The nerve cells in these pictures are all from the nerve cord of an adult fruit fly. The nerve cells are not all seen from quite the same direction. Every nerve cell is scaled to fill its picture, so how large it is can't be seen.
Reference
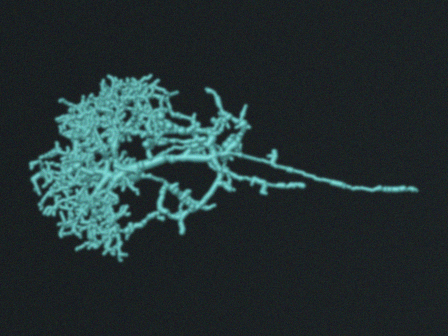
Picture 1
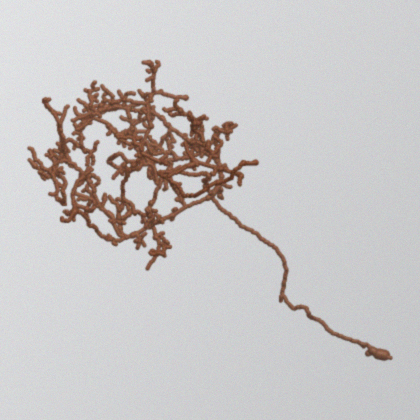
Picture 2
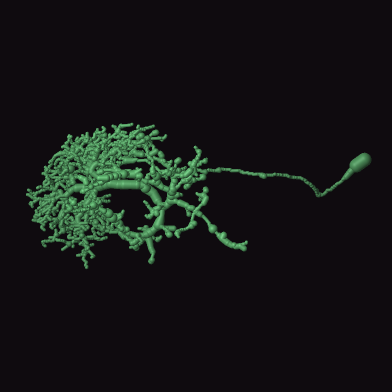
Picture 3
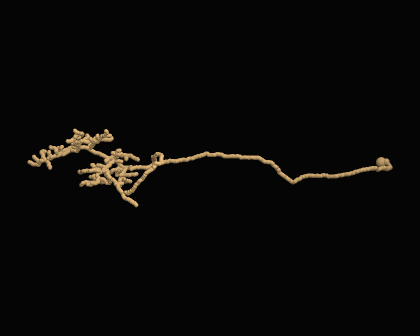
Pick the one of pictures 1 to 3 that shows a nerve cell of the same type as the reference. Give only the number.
2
